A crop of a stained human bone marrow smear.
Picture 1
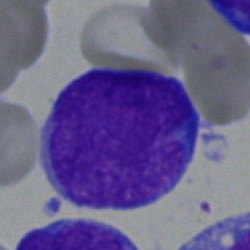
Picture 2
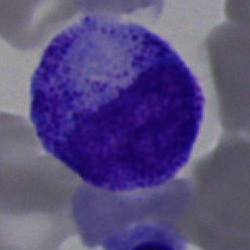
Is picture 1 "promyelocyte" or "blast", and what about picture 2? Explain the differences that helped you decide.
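First, the assignment: picture 1 shows a blast, and picture 2 shows a promyelocyte. Outline: the blast is round and smooth, and the promyelocyte is roughly round, also with a smooth edge. Nucleus: in the blast it fills almost the whole cell and has fine, evenly spread chromatin; in the promyelocyte, a dark purple nuclear mass fills the lower right part of the cell.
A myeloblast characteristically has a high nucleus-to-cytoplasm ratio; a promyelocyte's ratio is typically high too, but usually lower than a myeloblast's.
Nucleolus: none can be seen in the promyelocyte. Cytoplasm: the blast has a narrow, deep blue rim that contains no vacuoles.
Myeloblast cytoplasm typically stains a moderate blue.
Granules: none are seen in the blast's cytoplasm, while in the promyelocyte granules also lie over the nucleus and obscure its detail.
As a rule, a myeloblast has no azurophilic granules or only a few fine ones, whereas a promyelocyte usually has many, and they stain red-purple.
Surroundings: pale grey red cells lie close around the promyelocyte and touch its edge.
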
